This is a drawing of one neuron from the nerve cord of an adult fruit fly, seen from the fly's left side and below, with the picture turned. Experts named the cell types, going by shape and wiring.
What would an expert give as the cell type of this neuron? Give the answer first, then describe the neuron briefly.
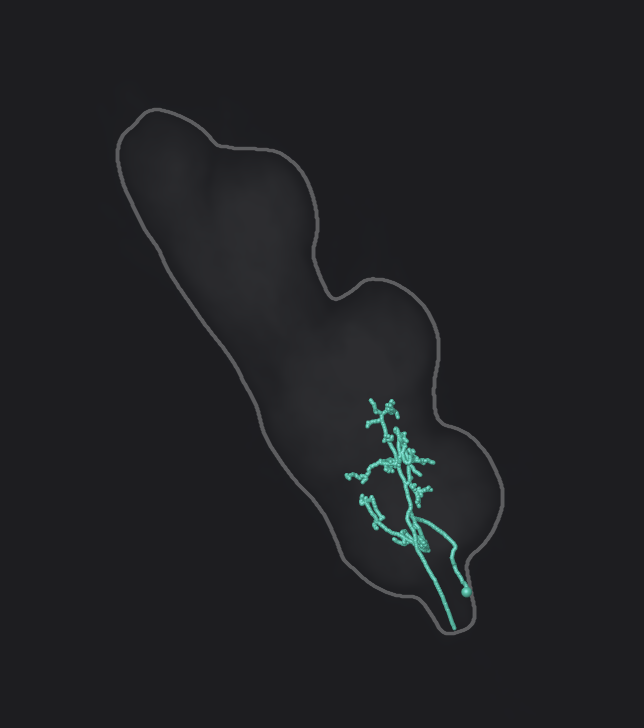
Its cell type is AN08B101. This is an ascending neuron. In this view it is taller than it is wide.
